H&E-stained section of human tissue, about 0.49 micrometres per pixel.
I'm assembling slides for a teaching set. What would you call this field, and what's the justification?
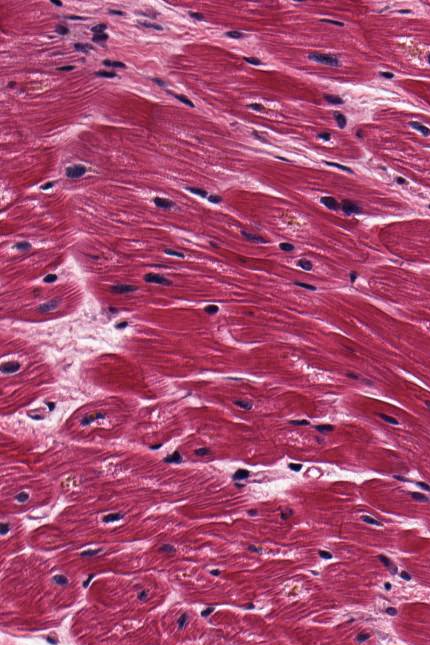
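This field shows myocardium. What decides it is that the muscle fibres branch and join their neighbours instead of running as separate parallel cylinders.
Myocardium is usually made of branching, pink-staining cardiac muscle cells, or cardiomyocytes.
Small, dark, elongated nuclei sit in the narrow gaps between the fibres.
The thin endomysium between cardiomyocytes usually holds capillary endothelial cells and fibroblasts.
Pale zones at the ends of several muscle nuclei contain fine golden-brown granules. There are no fat cells in the field.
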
